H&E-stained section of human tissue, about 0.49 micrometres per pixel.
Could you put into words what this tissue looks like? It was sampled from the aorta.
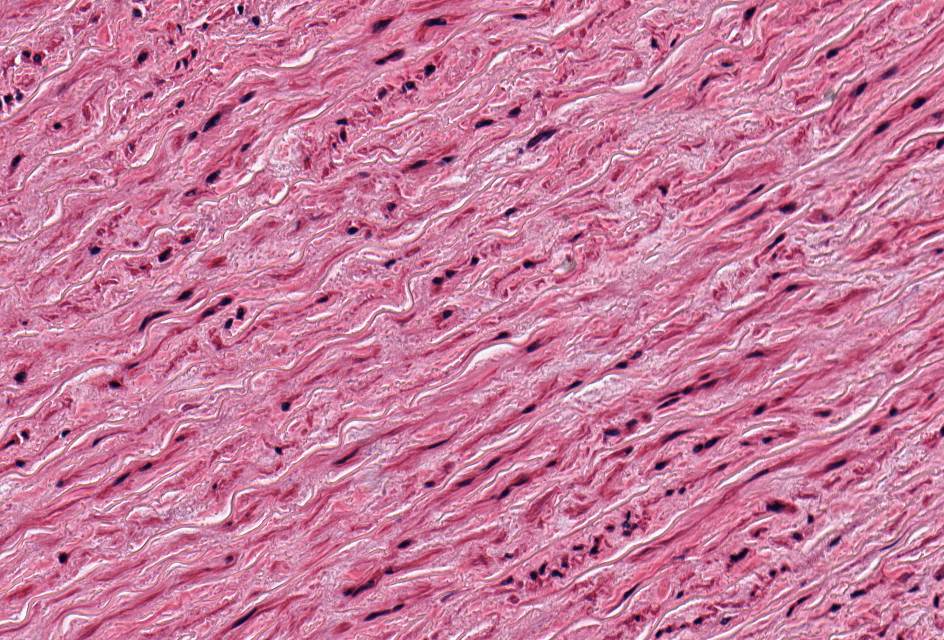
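Across the whole field, I find fibres gathered in parallel bundles that run diagonally from lower left to upper right. Rather than straight, the pink fibres are wavy. Most of the nuclei look dark, slender and elongated, and they lie along the fibre direction. Nowhere in the field can I find epithelium or glands.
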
